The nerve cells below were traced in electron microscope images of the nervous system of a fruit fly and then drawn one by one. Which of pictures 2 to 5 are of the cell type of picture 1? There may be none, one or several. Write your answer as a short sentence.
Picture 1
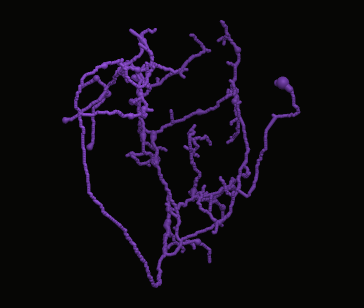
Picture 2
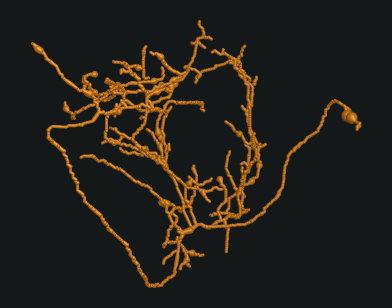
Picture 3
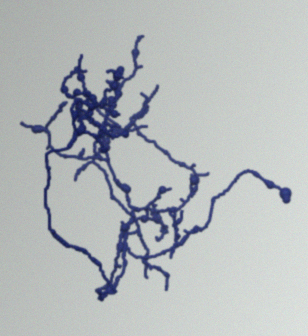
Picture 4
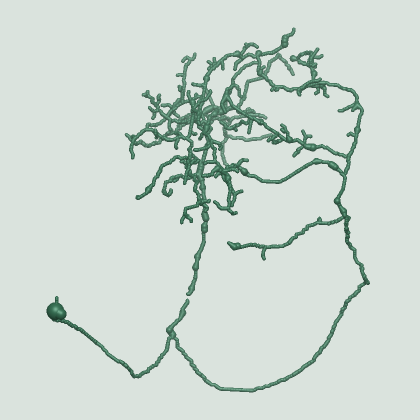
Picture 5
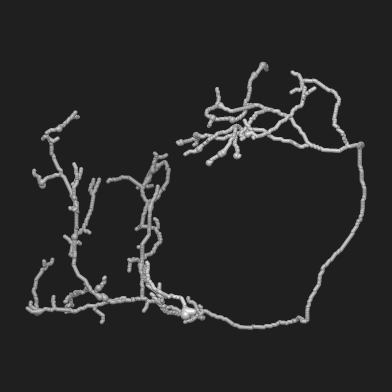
Picture 2, picture 3 and picture 5 are of the same cell type.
